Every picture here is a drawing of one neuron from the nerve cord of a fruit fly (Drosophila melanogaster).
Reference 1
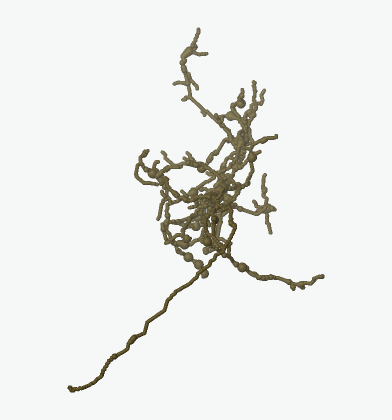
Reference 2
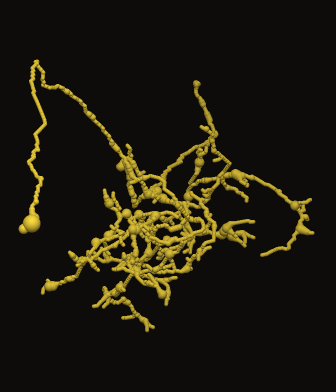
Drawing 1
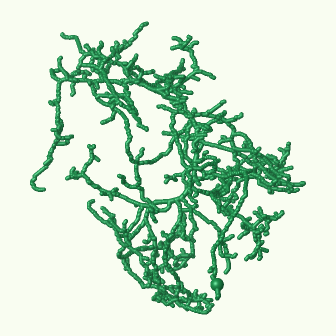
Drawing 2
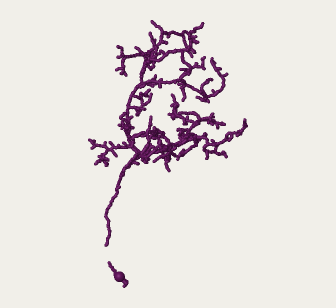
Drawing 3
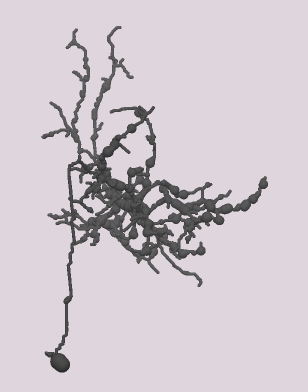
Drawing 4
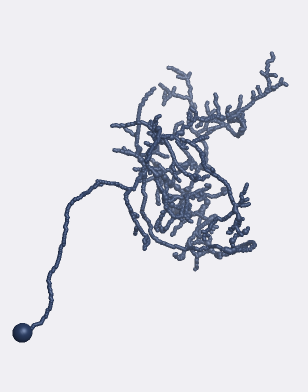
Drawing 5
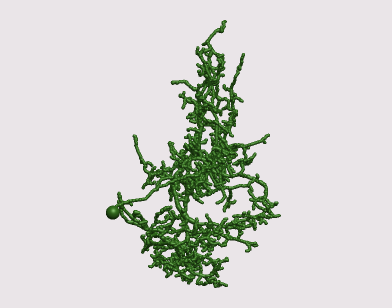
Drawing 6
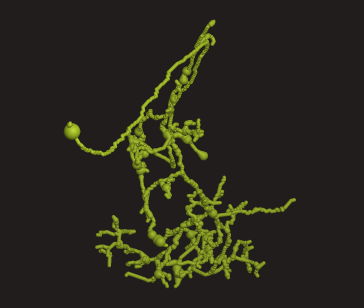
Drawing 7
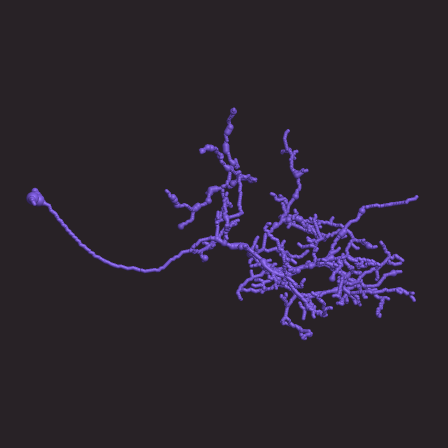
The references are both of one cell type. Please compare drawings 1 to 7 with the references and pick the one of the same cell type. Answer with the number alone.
6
